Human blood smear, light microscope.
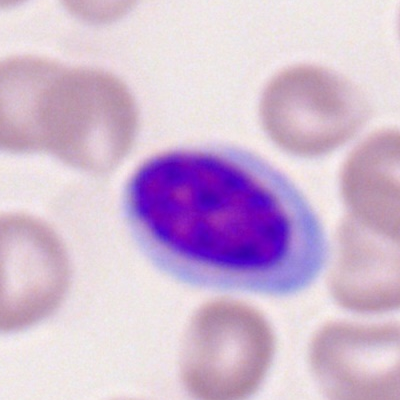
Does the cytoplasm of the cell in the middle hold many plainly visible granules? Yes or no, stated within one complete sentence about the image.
No, there are no visible granules in its cytoplasm.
